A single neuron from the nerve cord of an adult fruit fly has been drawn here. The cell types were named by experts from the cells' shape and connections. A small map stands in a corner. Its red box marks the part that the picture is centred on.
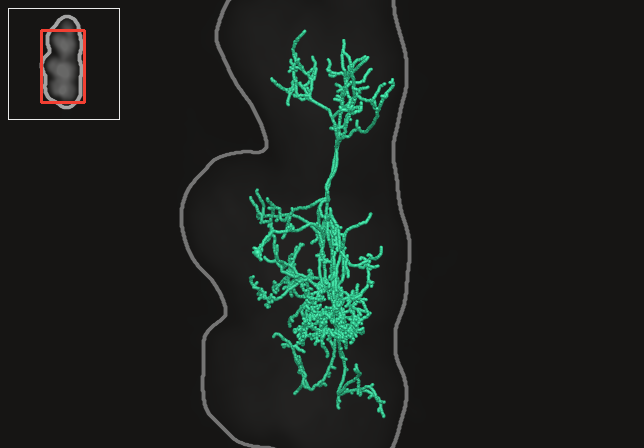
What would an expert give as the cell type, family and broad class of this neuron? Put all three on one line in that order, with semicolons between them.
IN06B012; hemilineage 06B; nerve-cord intrinsic neuron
